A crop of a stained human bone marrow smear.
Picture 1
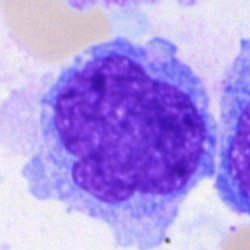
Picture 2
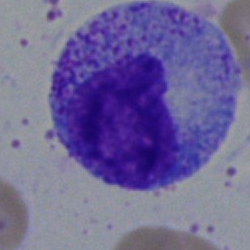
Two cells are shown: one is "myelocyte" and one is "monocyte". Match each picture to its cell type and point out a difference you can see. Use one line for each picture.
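In picture 1 we see a monocyte: No distinct granules are seen in the cytoplasm.
In picture 2 we see a myelocyte: Purple granules are crowded most densely along the upper left edge of the cytoplasm.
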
